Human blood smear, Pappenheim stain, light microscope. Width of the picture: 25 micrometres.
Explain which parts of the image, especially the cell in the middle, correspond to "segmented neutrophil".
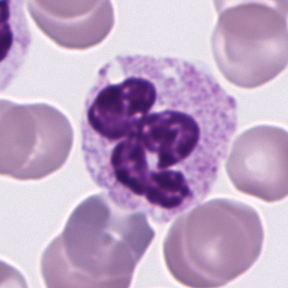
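Start with the nucleus: it is split into at least three lobes joined by narrow strands, and that goes with a segmented neutrophil.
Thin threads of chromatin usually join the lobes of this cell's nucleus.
The chromatin is dark purple and coarsely clumped, which also goes with the name.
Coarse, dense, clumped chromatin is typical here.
The cytoplasm is pale pinkish-lilac, with fine lilac granules scattered evenly through it.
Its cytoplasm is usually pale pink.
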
